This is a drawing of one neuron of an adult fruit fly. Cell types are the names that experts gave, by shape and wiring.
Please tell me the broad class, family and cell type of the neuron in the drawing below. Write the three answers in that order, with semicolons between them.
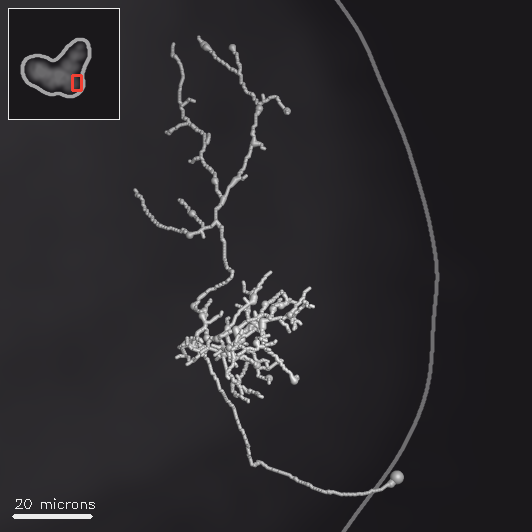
optic-lobe intrinsic neuron; Cm; Cm8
